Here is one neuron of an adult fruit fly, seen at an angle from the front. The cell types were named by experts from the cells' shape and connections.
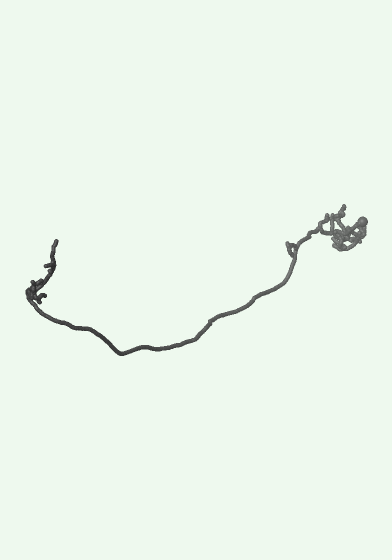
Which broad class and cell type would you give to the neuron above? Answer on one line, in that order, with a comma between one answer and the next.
ascending neuron, ANXXX380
